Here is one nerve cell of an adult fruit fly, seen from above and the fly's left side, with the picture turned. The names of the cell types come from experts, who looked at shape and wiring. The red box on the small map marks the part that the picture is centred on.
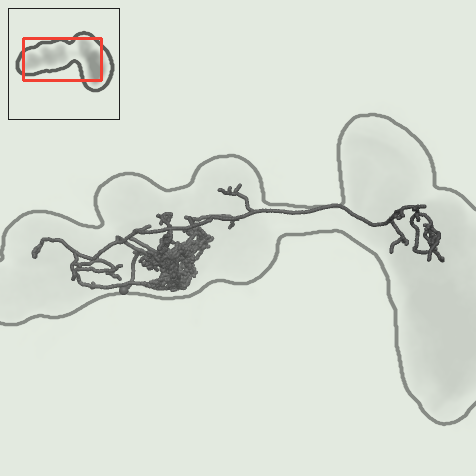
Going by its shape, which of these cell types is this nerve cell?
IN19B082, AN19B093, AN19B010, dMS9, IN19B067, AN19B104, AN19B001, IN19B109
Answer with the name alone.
dMS9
